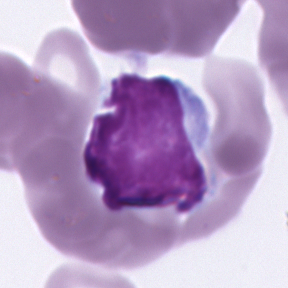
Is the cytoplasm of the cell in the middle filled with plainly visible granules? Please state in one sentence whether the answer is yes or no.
No, this cell has a cytoplasm without visible granules.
